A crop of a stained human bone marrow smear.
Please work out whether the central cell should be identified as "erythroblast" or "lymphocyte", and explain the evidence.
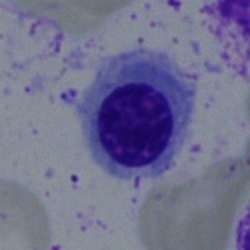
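Erythroblast.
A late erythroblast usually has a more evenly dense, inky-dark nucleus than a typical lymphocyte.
Chromatin here is dense and dark purple, which fits that, though it carries small paler patches. Nucleus toward the lower part of the cell; widest cytoplasm above it. No visible cytoplasmic granules. Outline irregular, with small blunt bulges along the edge.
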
